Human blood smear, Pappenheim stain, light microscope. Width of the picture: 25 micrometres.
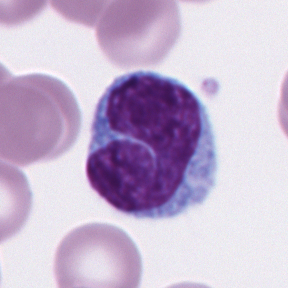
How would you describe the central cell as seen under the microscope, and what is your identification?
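Roughly round outline here, and smooth at the edge. The nucleus is folded, with a curved pale crease running across its lower left part, and no nucleoli show in it. In the cytoplasm there are only fine dust-like granules, nothing coarse or orange-red. It's a monocyte.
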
